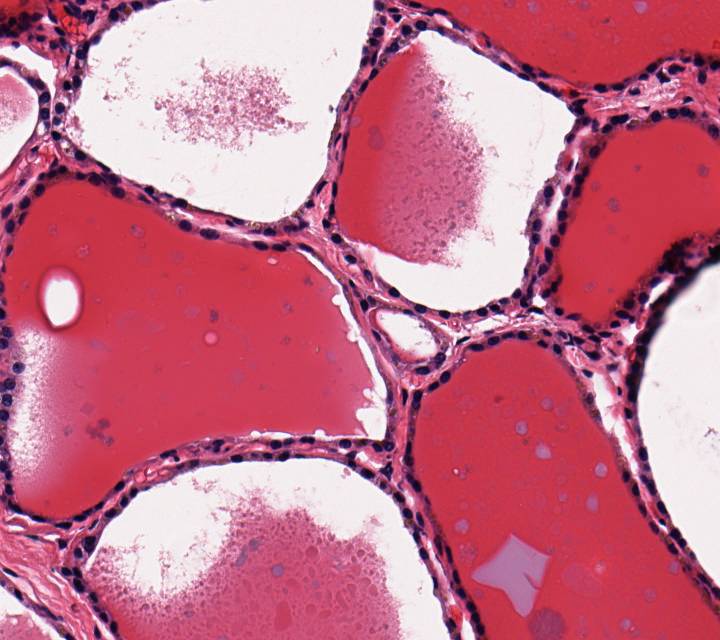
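Thyroid: each follicle has a single layer of flattened to low cuboidal epithelial cells, their small, dark oval nuclei evenly spaced in one row. The lower-right follicle's colloid has scattered small pale round vacuoles. Thin septa of pink fibrous tissue with small capillaries separate the follicles.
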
